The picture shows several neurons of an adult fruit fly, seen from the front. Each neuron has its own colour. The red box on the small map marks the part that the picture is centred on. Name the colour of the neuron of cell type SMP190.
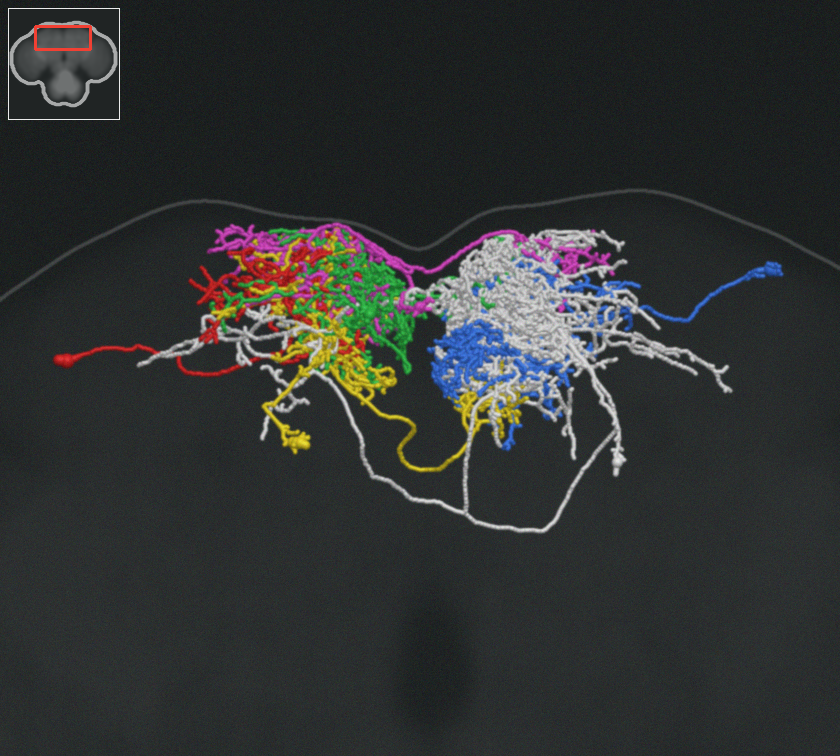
red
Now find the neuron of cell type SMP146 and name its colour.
yellow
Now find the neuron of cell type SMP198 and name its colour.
blue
